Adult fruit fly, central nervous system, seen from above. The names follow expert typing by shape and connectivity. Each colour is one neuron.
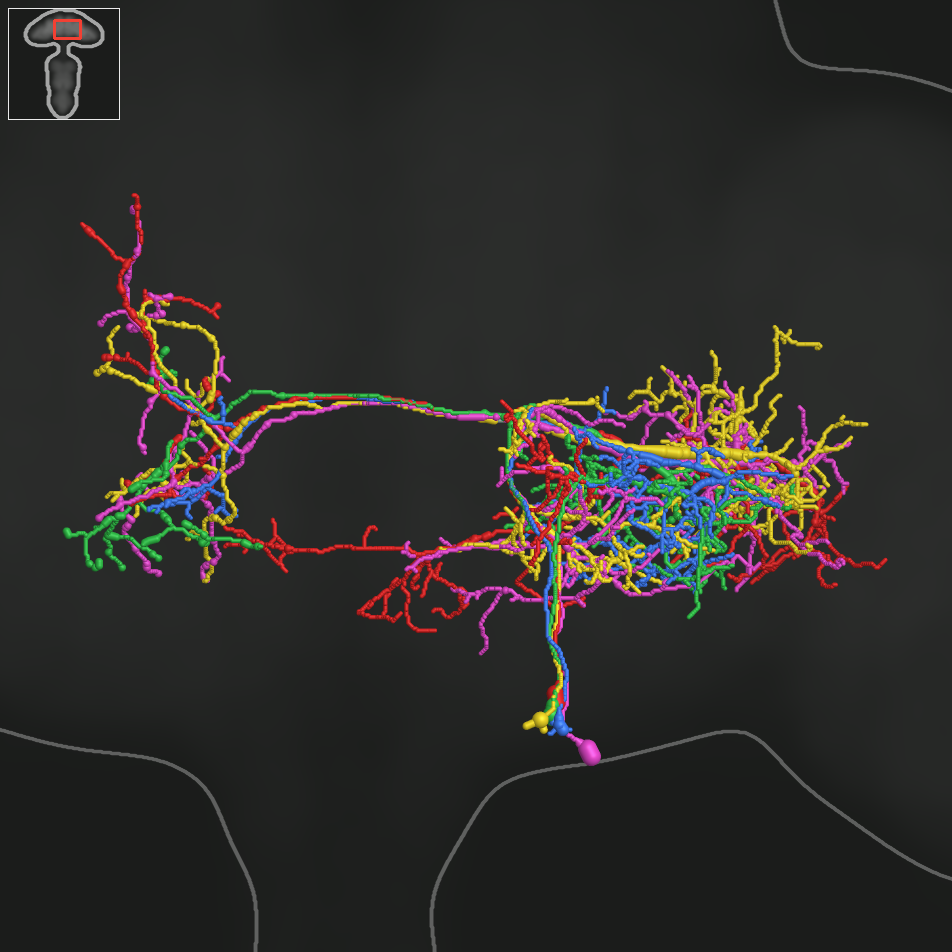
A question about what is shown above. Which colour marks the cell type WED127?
magenta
